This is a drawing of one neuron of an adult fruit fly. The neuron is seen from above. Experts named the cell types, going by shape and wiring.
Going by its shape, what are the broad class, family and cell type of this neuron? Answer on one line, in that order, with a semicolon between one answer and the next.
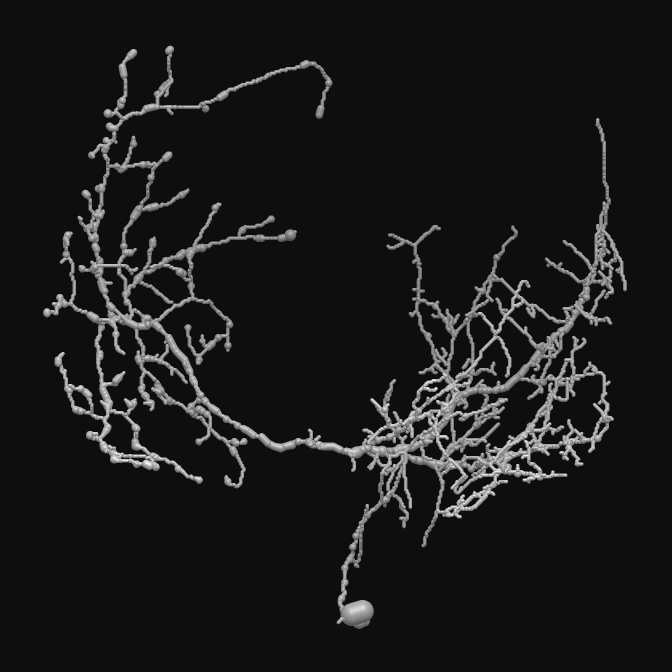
central-brain intrinsic neuron; hemilineage LB19; GNG557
